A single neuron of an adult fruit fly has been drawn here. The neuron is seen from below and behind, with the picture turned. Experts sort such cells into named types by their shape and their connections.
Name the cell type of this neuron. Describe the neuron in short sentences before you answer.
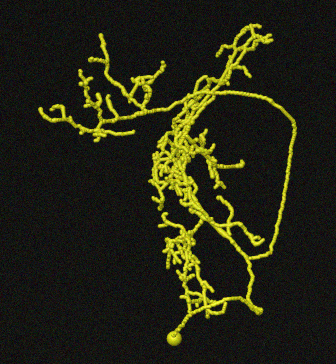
Its cell body lies at the bottom of the picture. The picture shows dozens of branch ends. It is a central-brain intrinsic neuron. It is of cell type SMP514.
